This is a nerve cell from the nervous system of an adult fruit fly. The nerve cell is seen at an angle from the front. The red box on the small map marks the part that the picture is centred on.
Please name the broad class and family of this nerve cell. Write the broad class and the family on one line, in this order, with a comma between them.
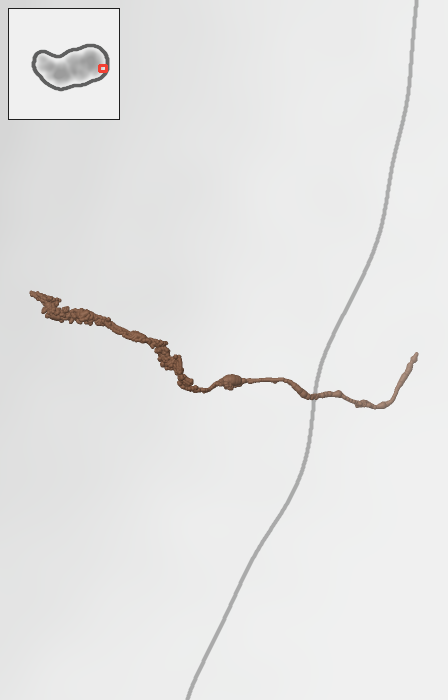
photoreceptor or other optic-lobe sensory neuron, class visual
